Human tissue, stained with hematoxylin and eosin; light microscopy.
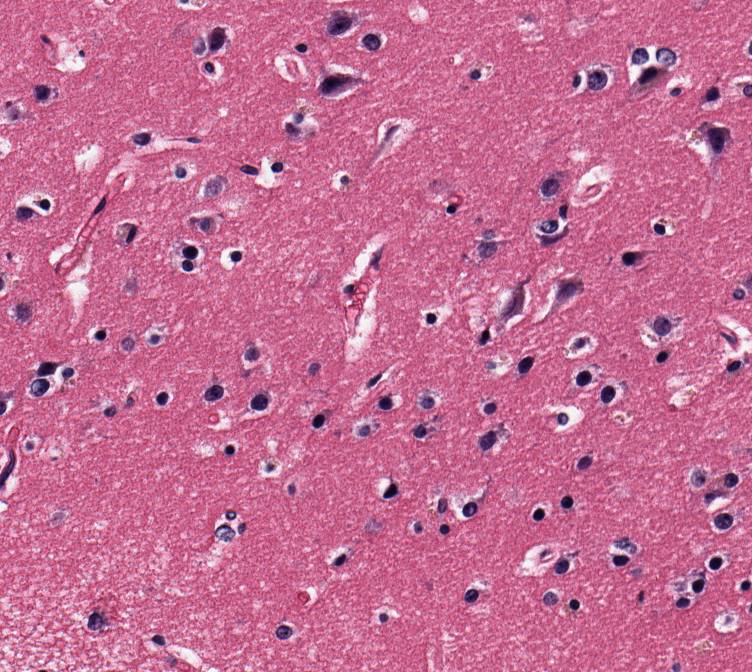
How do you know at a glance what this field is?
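The tissue is cerebral cortex. Cells lie singly throughout an evenly pink, finely granular and fibrillary matrix, with no glands, tubules or epithelium. Larger neurons with triangular cell bodies and purplish cytoplasm are scattered, clearest in the upper half, among many small cells with round dark nuclei and little cytoplasm.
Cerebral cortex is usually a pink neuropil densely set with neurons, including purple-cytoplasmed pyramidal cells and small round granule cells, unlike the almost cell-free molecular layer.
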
